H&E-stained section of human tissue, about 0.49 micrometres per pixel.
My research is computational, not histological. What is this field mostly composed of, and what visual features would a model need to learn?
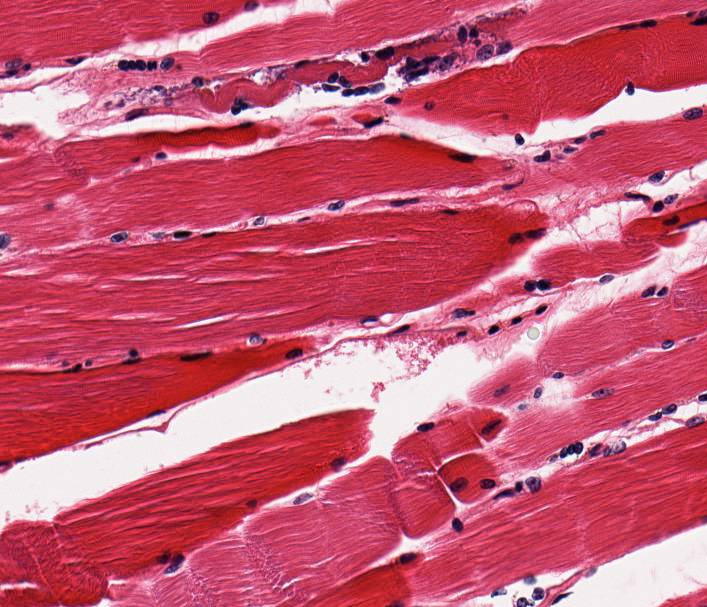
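The field shows skeletal muscle. Its fibres stain a deep, even pink-red and carry fine transverse cross-striations. Dark, flattened oval nuclei lie along the fibre axis at the fibre edges rather than in the centres.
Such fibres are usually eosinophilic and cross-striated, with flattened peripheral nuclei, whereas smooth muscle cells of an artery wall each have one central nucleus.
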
